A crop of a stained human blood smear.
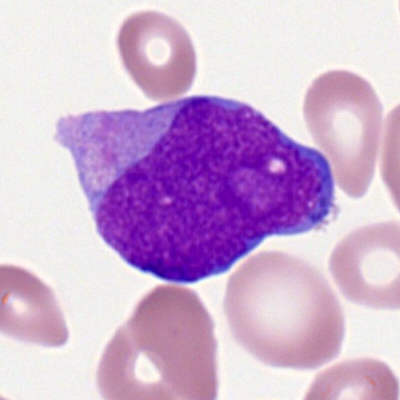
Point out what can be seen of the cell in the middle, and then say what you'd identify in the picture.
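First: outline irregular, drawn out into an angular pale extension on the left. Second: that extension's cytoplasm is paler lilac, finely speckled. Third: a narrow deep-blue cytoplasmic rim lines the right and lower edges. Fourth: small frayed projections stick out at the right end. Result: myeloblast.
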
